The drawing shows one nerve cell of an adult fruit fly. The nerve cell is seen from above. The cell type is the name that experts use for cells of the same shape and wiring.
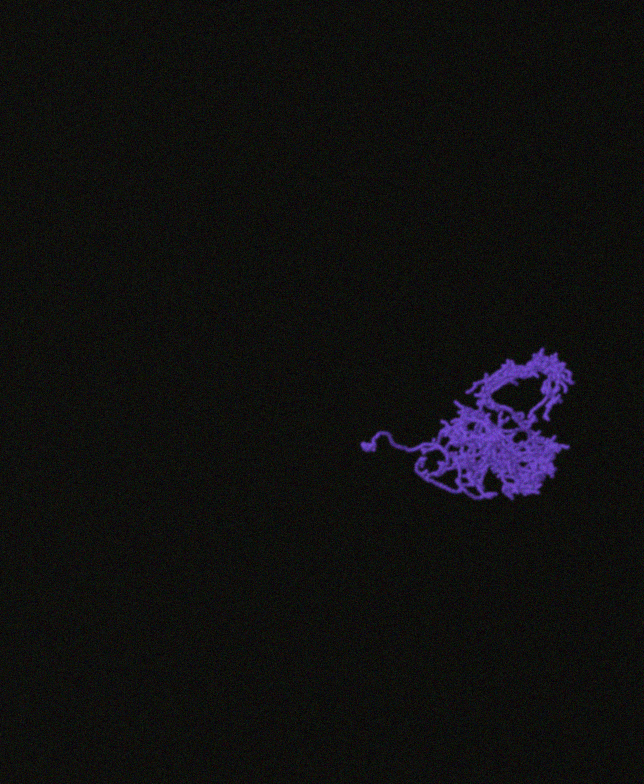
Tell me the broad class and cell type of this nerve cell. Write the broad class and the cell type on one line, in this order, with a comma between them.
central-brain intrinsic neuron, PLP130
